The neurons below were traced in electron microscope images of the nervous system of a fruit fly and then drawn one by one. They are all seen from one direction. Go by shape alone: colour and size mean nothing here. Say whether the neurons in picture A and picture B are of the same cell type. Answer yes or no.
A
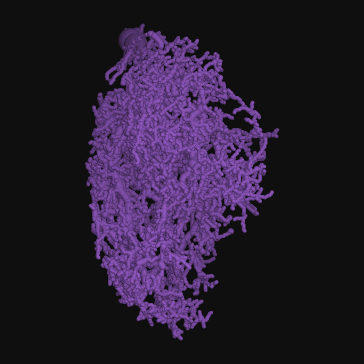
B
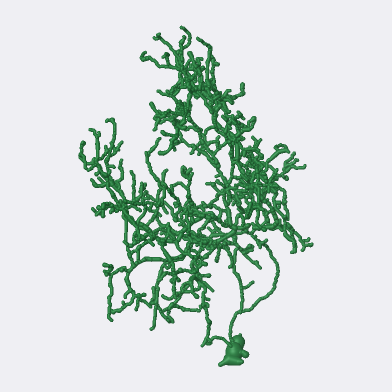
no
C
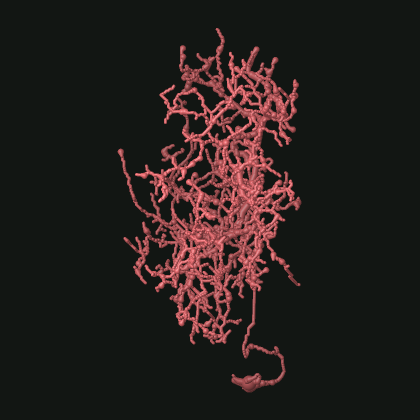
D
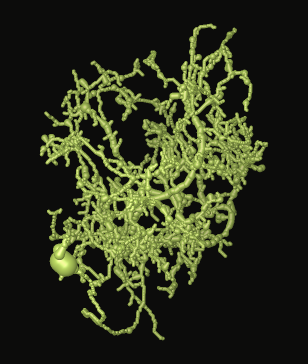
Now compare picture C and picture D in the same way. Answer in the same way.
yes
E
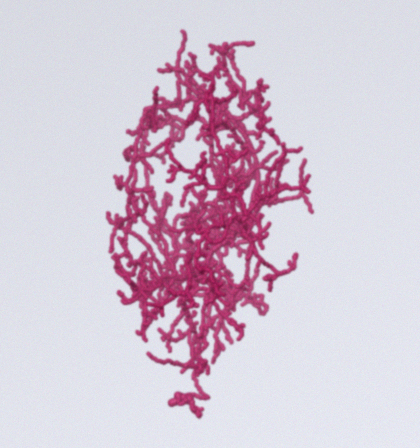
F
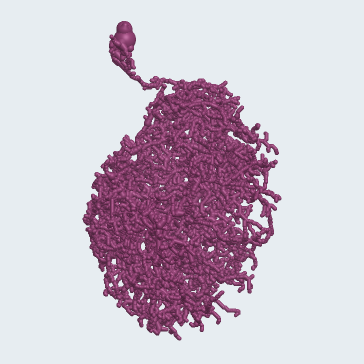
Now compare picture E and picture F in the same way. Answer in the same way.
no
